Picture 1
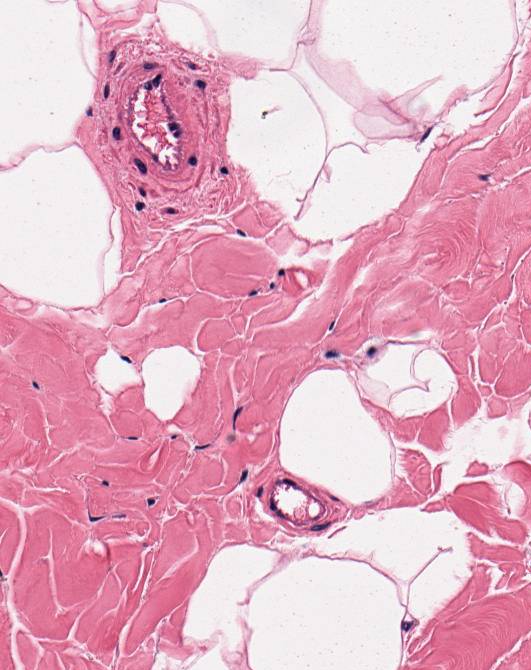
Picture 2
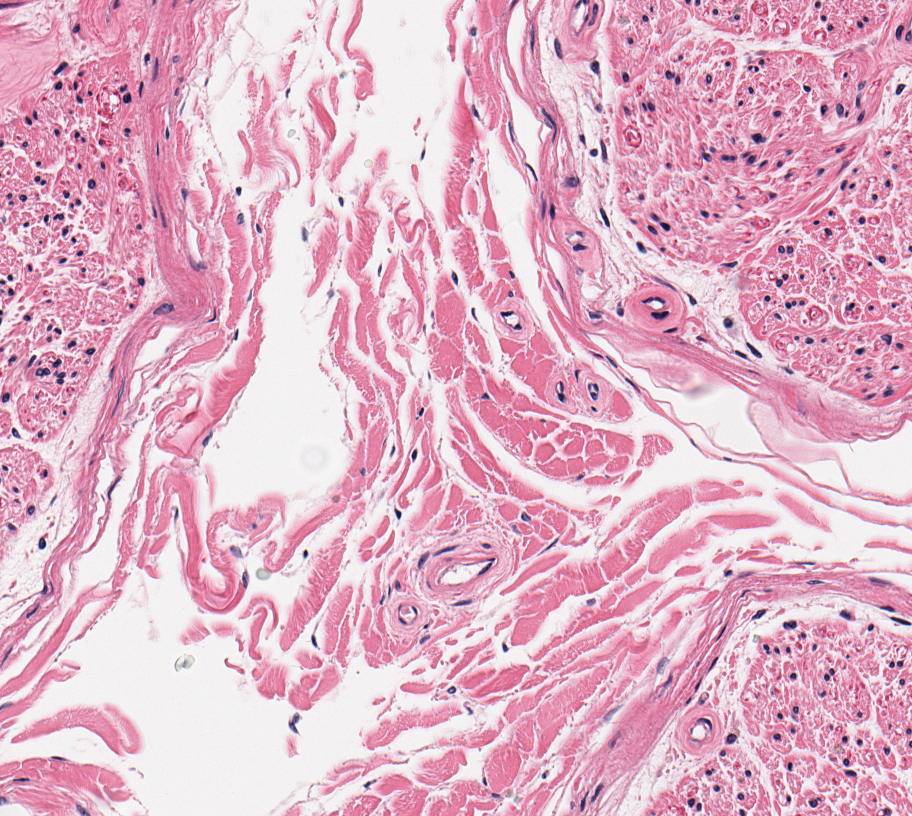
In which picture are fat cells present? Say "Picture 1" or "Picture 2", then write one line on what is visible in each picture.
Picture 1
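Picture 1: The fat cells appear as large, empty, polygonal spaces bounded by very thin membranes.
Picture 2: No fat cells are present anywhere in the field.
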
